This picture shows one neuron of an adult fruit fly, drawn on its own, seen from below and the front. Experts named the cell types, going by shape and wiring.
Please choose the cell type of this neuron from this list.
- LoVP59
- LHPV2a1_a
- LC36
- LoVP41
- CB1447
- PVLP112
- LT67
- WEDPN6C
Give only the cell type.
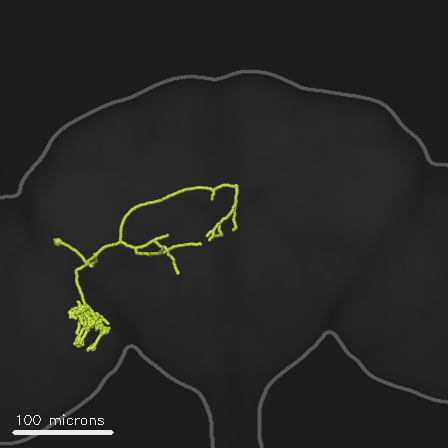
LC36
